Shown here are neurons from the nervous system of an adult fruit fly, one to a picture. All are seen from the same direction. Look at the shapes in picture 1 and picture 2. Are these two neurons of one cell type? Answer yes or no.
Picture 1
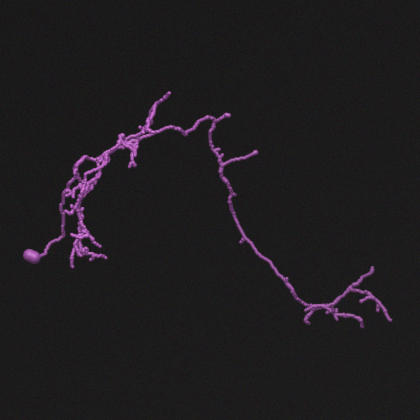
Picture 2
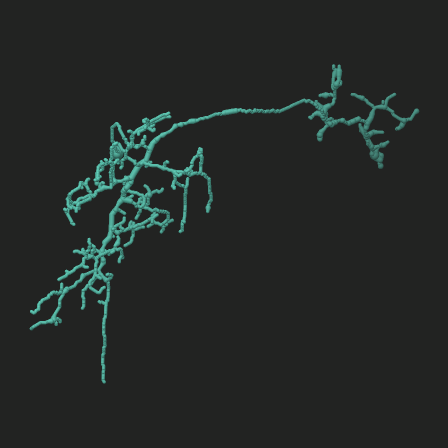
no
